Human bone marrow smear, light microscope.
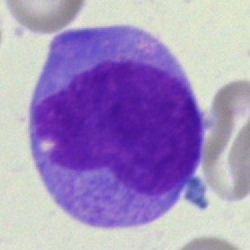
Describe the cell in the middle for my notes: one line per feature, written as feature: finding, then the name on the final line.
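Nucleus size: fills most of the cell
Nuclear outline: indented by a notch along the lower edge
Nuclear spot: small, clear and white, at the left edge
Granules: fine, pinkish, clearest in the cytoplasm below the nucleus
Name: blast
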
